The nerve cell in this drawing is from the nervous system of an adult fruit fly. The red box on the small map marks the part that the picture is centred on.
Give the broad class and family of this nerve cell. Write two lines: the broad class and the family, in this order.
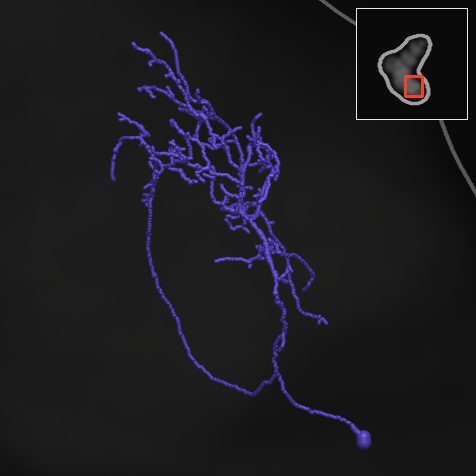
central-brain intrinsic neuron
hemilineage SLPav1_medial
